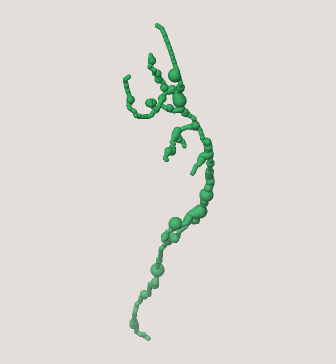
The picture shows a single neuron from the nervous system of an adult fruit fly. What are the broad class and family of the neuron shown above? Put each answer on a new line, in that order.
sensory neuron entering the nerve cord
class mechanosensory tactile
